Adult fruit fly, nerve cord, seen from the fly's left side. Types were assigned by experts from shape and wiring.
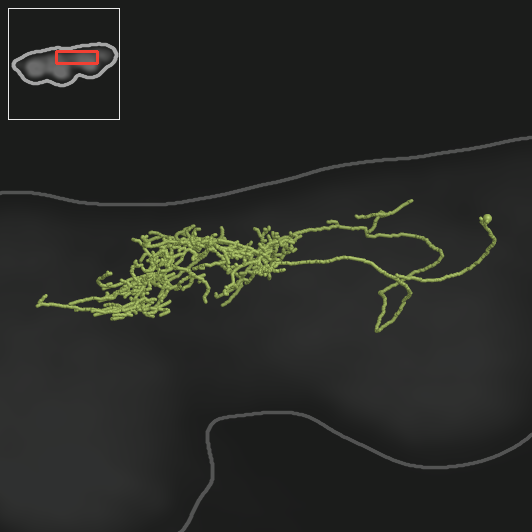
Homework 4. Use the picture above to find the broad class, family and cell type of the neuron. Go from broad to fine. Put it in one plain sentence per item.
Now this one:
A nerve-cord intrinsic neuron of hemilineage 19B, type IN19B111.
